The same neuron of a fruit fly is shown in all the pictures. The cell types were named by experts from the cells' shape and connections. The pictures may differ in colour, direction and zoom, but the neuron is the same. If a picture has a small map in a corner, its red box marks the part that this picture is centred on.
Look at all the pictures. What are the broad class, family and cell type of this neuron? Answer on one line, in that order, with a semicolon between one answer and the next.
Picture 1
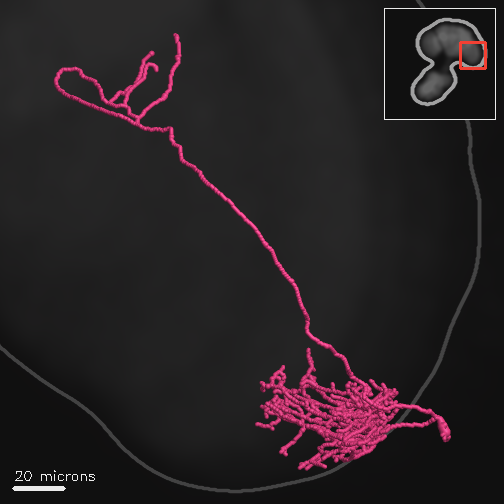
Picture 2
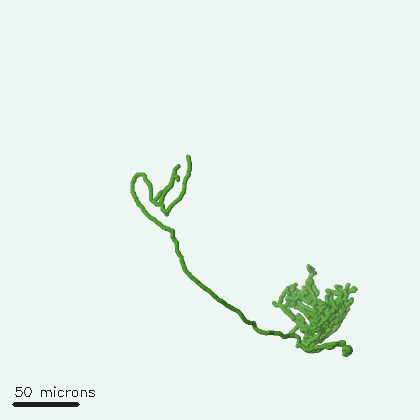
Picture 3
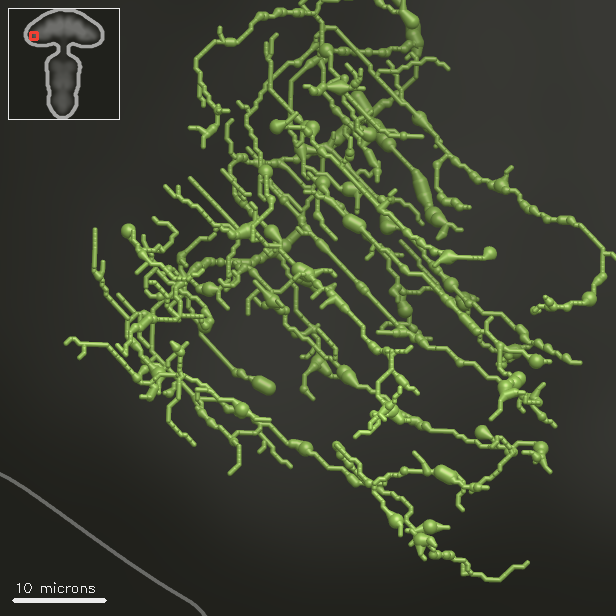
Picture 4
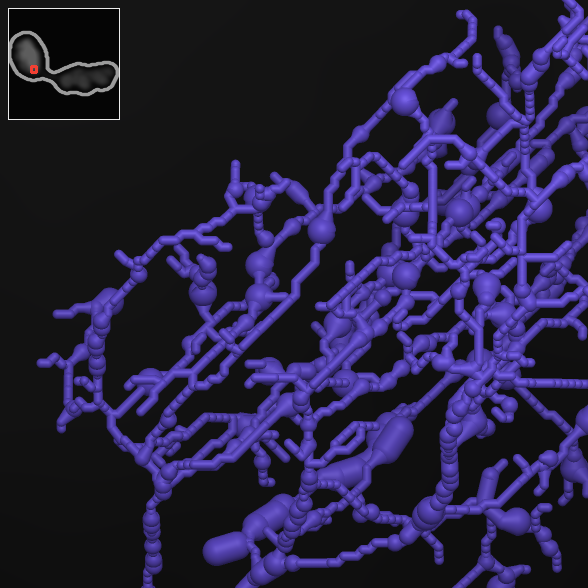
optic-lobe intrinsic neuron; MeLo; MeLo1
